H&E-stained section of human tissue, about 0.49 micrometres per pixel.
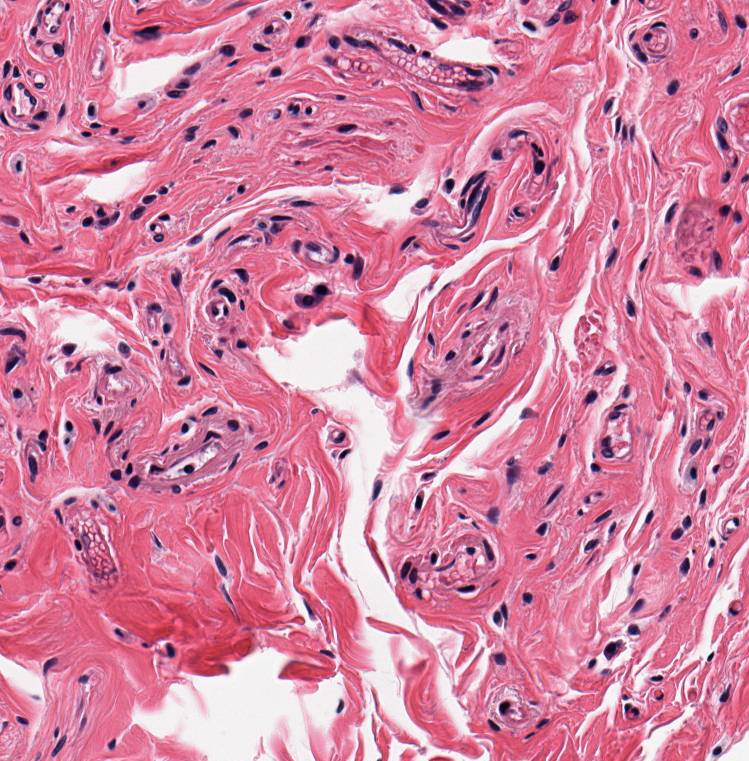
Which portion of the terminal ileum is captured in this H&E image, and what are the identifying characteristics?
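That's dense connective tissue. Dense pink collagen bundles fill the field, wavy and interlacing, with fibroblasts' small, dark, elongated nuclei scattered singly between them.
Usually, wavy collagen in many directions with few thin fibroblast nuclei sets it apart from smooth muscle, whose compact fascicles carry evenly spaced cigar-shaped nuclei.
Numerous small vessels lie among the bundles, and there's no epithelium anywhere.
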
